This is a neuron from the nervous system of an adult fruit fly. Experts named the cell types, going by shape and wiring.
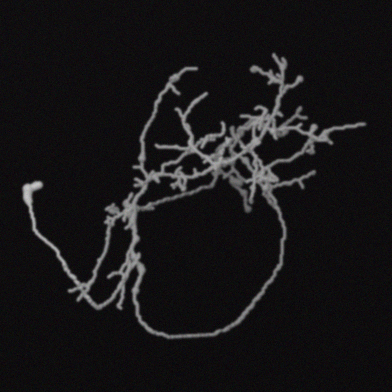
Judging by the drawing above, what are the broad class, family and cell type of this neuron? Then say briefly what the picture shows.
Its broad class is central-brain intrinsic neuron. The family is hemilineage SLPal1. It is of cell type SLP015_b. Its cell body lies on the left of the picture. The picture shows dozens of branch ends.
